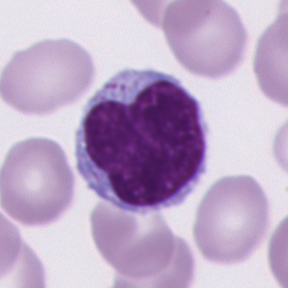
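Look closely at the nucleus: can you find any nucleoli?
No, none are visible.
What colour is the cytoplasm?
It is pale greyish-blue.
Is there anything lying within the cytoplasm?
A few fine reddish-purple granules at the upper left, but no vacuoles.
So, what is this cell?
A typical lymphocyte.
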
